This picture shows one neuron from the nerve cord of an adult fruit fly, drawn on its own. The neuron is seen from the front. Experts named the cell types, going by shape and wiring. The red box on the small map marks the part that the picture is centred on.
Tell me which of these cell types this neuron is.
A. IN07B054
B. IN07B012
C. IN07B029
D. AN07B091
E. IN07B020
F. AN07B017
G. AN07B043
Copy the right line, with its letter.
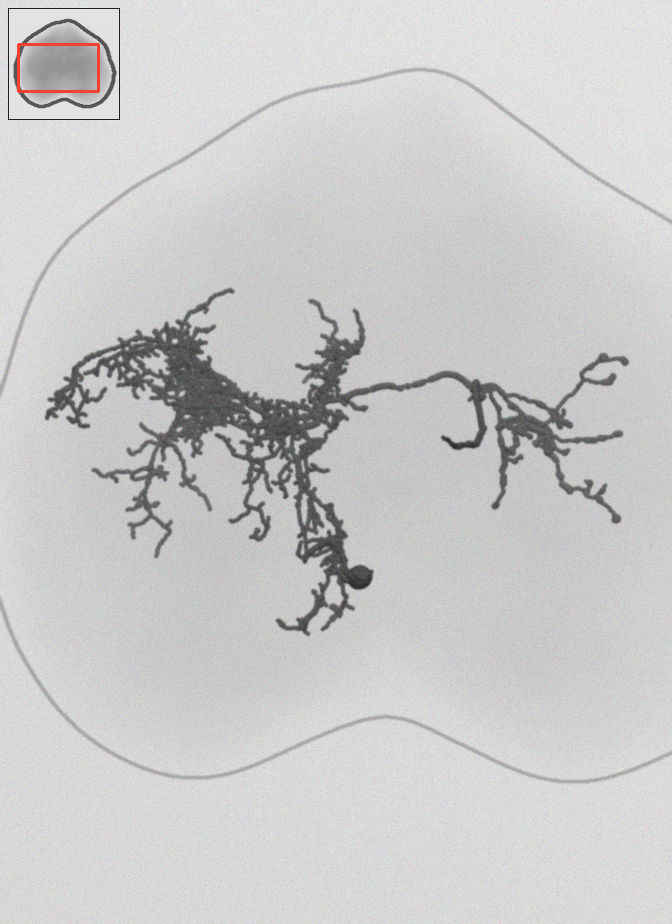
F. AN07B017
